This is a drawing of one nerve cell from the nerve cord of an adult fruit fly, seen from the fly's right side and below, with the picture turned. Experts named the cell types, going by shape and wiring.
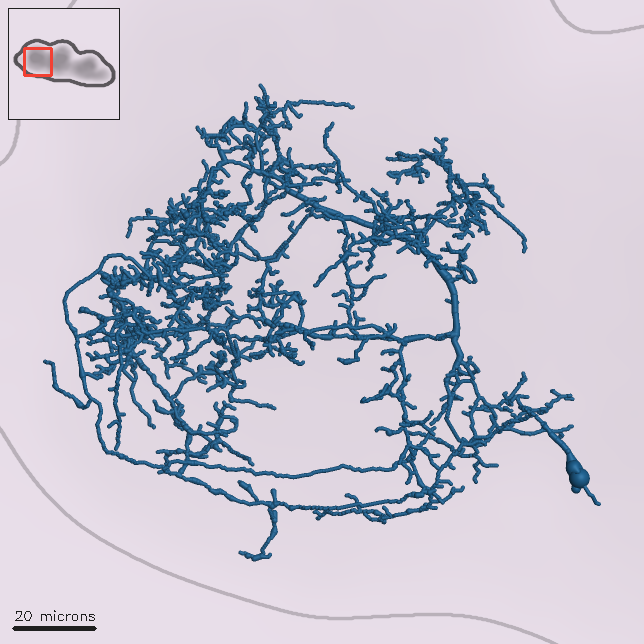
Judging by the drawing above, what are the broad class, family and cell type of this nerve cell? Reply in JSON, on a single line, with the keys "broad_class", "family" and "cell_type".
{"broad_class": "nerve-cord intrinsic neuron", "family": "hemilineage 03A", "cell_type": "IN03A014"}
